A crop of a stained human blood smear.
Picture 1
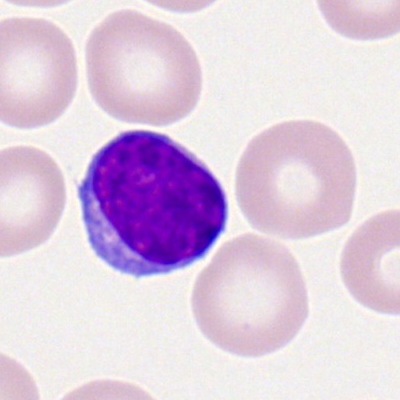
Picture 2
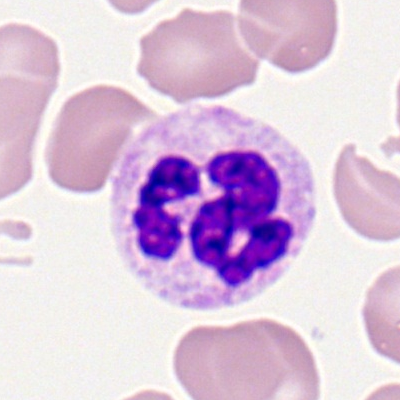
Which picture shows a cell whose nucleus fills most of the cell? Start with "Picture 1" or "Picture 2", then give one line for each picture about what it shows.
Picture 1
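In picture 1: The nucleus fills most of the cell, leaving little cytoplasm.
In picture 2: The cytoplasm is plentiful and pale pinkish-lilac.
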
